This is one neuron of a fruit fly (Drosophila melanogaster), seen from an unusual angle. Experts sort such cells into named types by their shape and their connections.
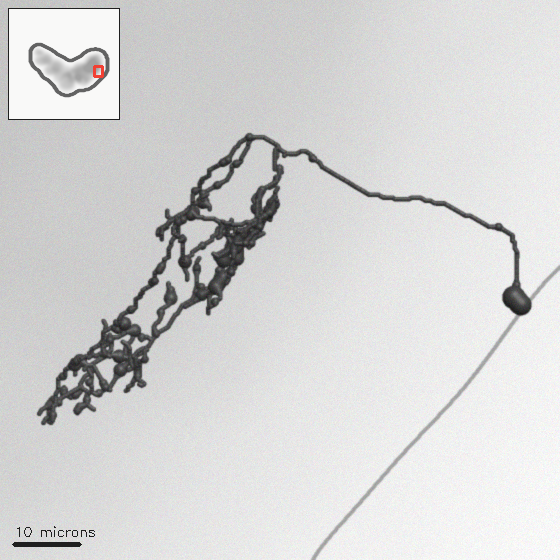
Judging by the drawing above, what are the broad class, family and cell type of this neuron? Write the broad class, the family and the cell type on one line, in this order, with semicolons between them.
optic-lobe intrinsic neuron; Cm; Cm7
